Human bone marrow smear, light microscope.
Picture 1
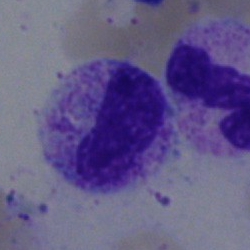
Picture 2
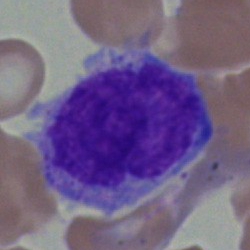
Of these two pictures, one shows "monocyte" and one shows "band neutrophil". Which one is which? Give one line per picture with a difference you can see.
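Picture 1: band neutrophil. The cytoplasm is pale and takes up a wide rim, widest on the left of the cell.
Picture 2: monocyte. The cytoplasm forms a narrow rim around the nucleus.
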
